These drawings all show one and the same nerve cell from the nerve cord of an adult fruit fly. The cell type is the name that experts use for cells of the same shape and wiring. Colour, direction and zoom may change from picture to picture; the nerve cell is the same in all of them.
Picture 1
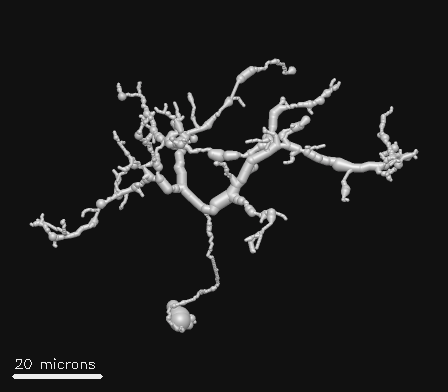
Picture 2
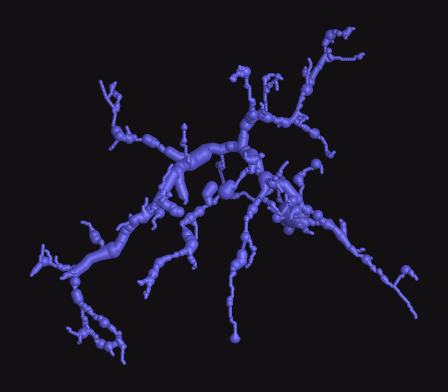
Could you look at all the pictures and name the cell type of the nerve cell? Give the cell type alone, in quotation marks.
"IN00A060"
